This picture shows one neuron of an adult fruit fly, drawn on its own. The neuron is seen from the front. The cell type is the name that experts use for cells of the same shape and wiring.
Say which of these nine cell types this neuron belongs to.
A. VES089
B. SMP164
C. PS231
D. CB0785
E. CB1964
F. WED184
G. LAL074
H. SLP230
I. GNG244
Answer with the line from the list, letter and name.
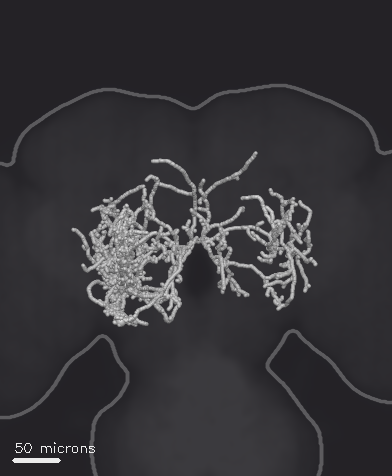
F. WED184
